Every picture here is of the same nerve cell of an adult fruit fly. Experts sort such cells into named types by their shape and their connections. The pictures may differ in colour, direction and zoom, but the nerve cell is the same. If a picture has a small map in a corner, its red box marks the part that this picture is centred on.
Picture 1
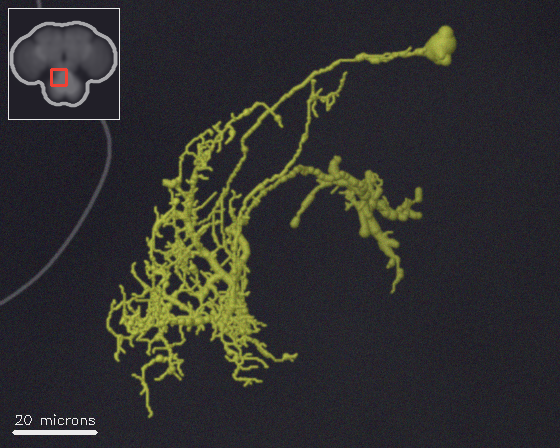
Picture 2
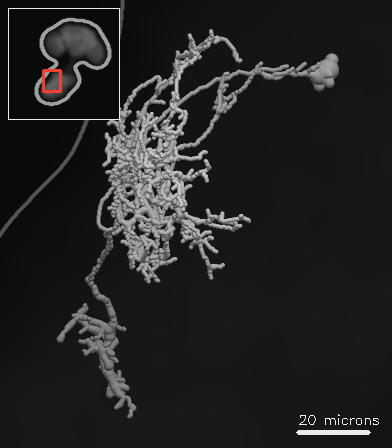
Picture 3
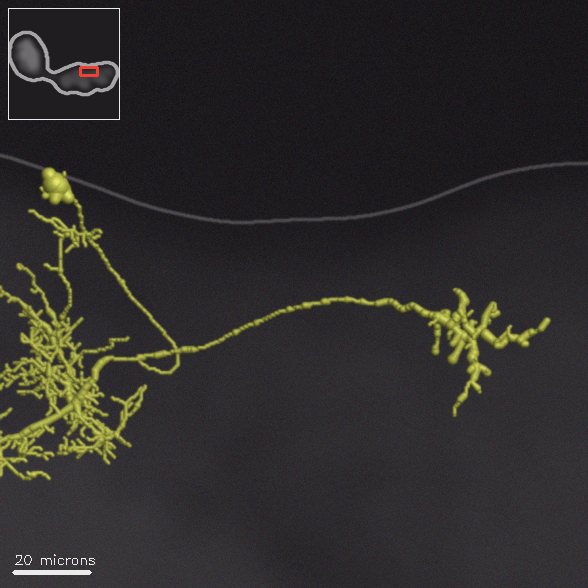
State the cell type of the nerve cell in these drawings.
IN11B005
